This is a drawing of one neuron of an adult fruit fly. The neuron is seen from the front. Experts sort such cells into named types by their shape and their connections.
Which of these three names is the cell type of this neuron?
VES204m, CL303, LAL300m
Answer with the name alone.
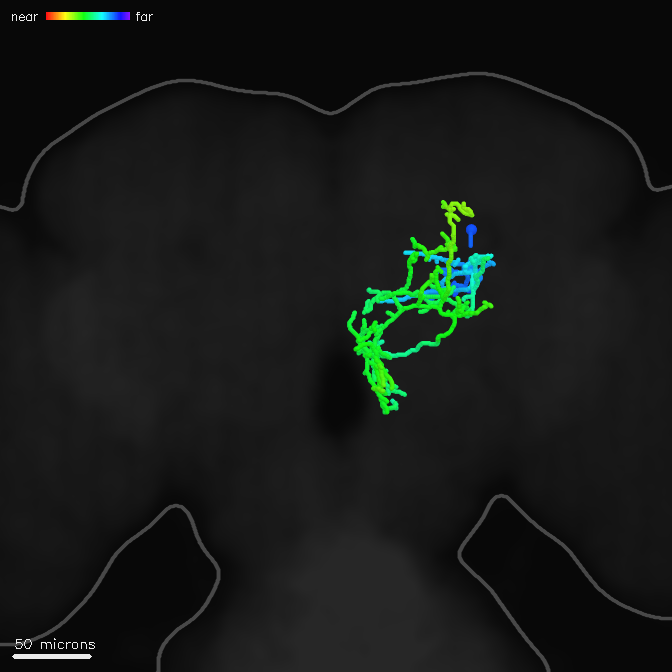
VES204m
